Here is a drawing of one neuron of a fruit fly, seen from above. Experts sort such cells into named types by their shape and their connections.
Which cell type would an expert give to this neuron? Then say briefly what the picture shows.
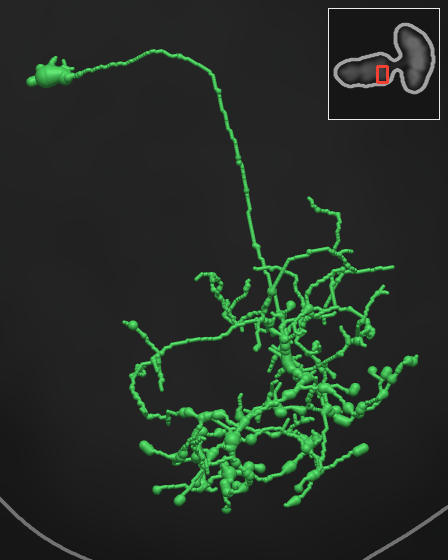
It is of cell type IN13B044. Its broad class is nerve-cord intrinsic neuron. It lies in the nerve cord. The cell body can be seen at the upper left of the picture. Dozens of branch ends can be seen.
